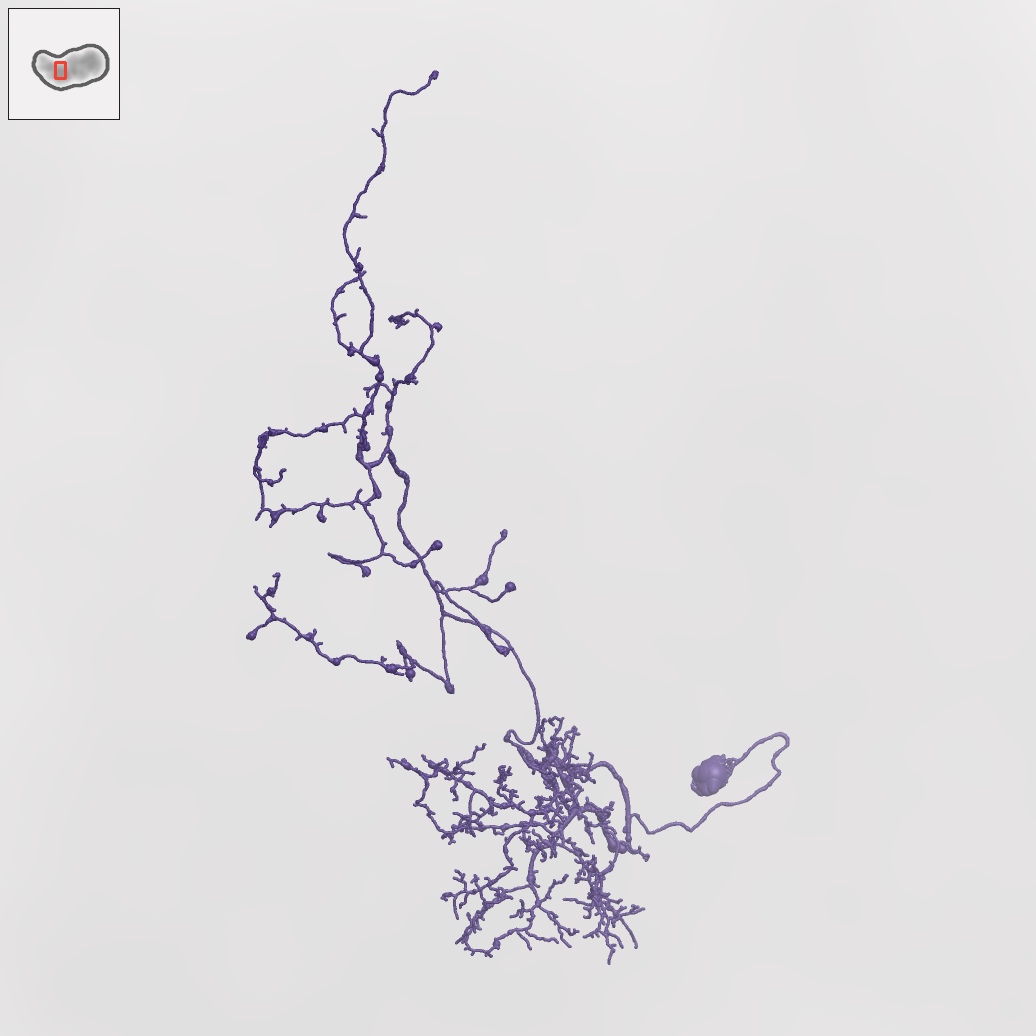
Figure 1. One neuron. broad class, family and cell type: optic-lobe intrinsic neuron; LPi; LPi3b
